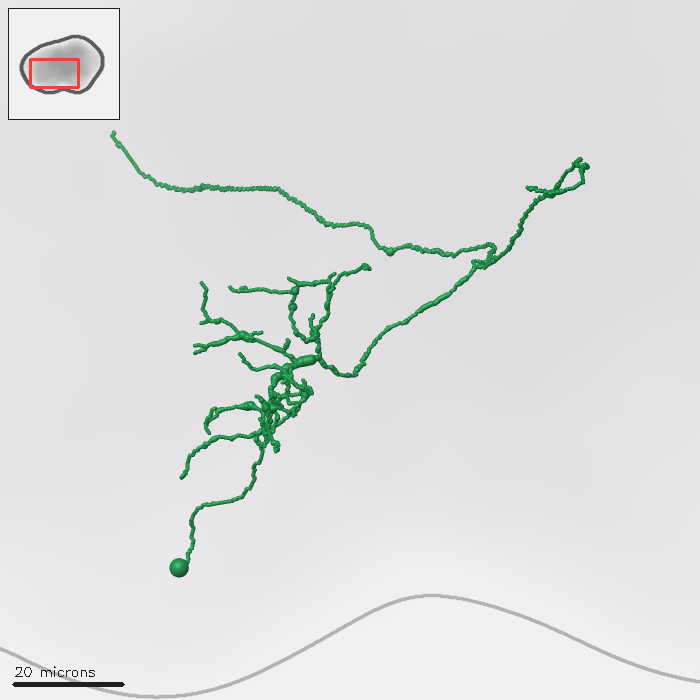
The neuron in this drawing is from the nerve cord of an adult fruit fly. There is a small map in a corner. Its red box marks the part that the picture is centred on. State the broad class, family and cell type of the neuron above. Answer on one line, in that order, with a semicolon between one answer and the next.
ascending neuron; hemilineage 10B; AN10B033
